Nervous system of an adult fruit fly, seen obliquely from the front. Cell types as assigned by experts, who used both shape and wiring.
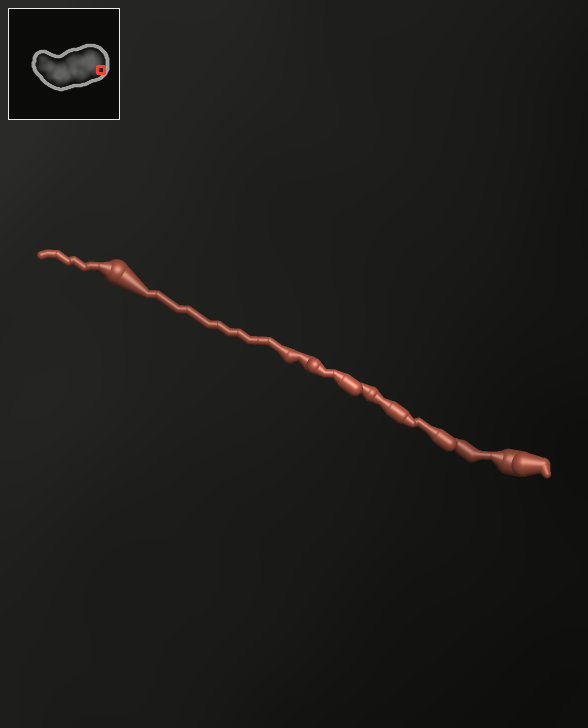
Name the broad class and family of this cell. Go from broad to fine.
photoreceptor or other optic-lobe sensory neuron; class visual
